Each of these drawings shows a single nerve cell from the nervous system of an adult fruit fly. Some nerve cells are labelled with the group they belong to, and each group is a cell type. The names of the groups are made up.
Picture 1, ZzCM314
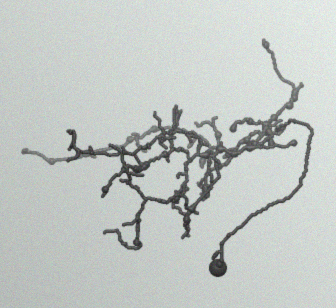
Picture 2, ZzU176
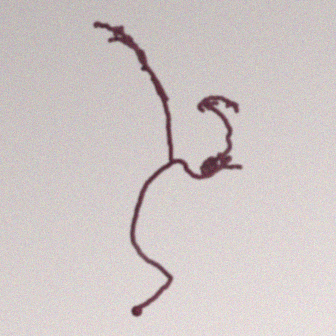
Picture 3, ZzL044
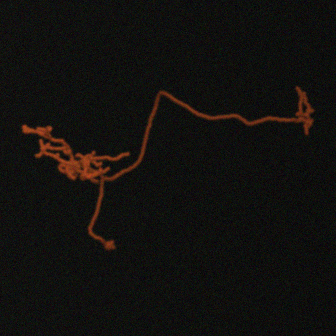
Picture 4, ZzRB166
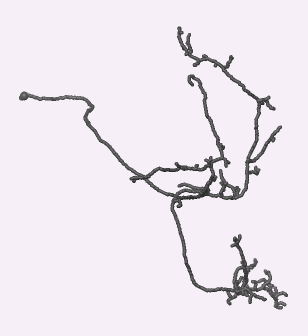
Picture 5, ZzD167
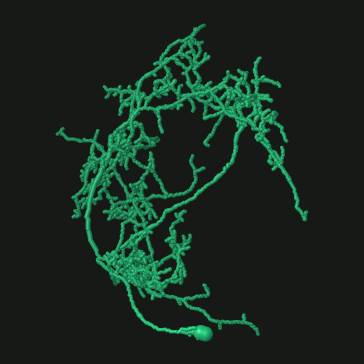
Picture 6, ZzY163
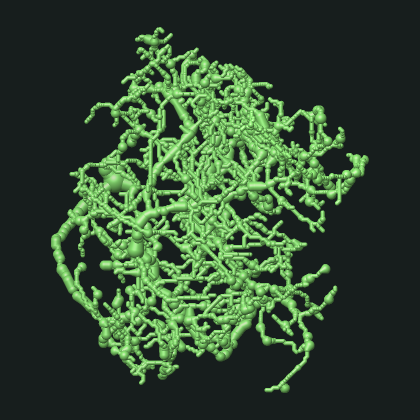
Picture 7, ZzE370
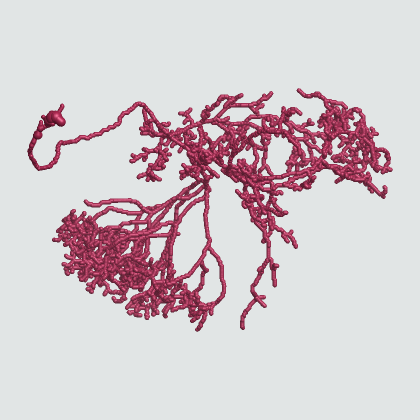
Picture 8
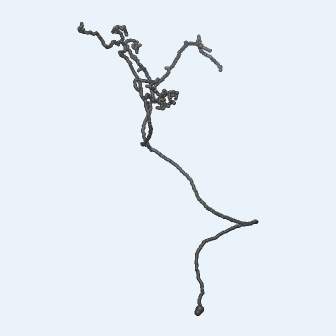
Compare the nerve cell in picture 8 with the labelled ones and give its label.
ZzU176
